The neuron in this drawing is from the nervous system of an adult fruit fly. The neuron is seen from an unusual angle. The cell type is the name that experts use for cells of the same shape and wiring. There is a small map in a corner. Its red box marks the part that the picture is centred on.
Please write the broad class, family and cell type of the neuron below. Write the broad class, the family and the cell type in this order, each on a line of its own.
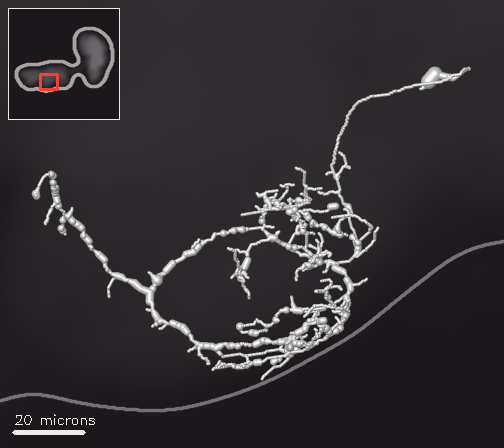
nerve-cord intrinsic neuron
hemilineage 14A
IN14A017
